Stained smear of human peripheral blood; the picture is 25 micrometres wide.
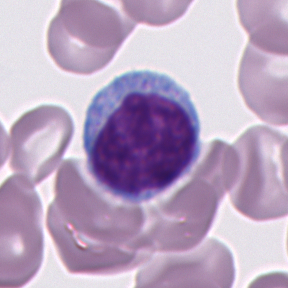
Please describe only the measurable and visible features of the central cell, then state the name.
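A round, smooth outline bounds the cell. Its nucleus is round, without indentation, and measures about 9 micrometres across. The nucleus sits toward the lower side of the cell, so the widest band of cytoplasm lies above it. The chromatin is dark purple and coarsely clumped. The cell is a typical lymphocyte.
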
